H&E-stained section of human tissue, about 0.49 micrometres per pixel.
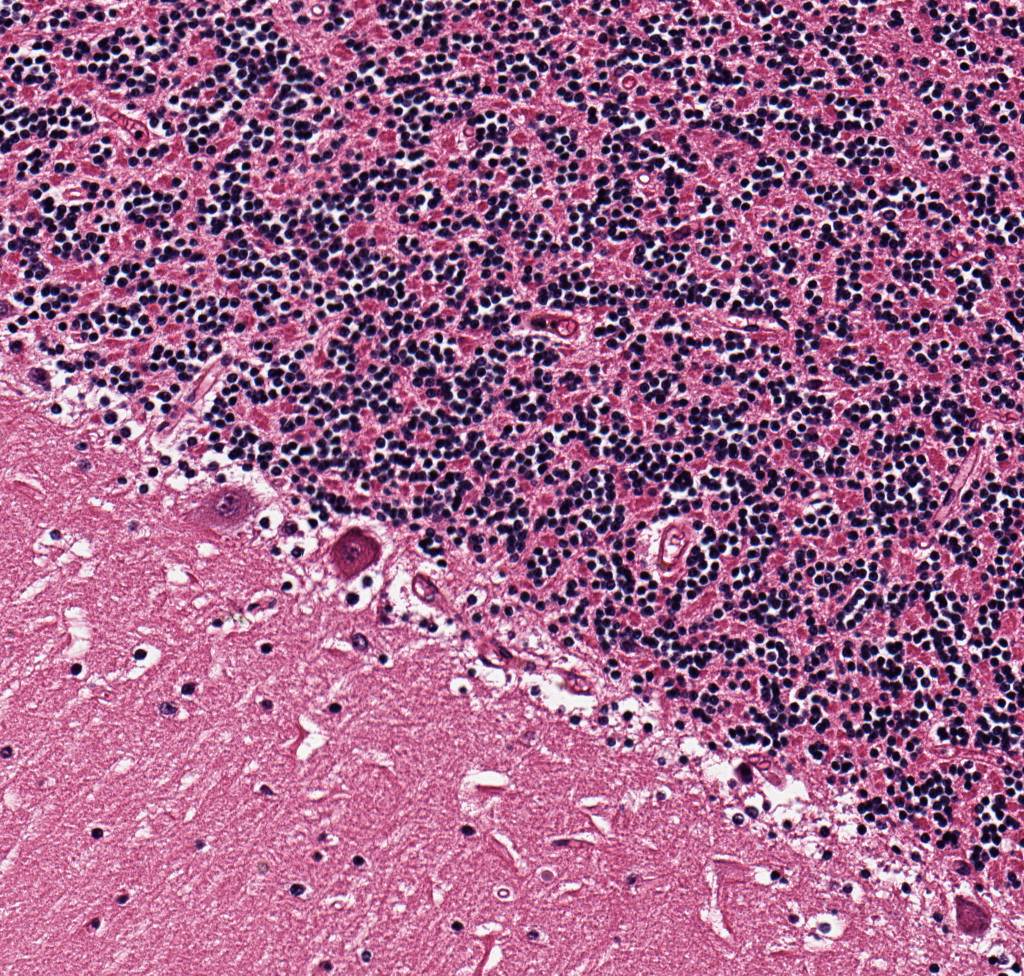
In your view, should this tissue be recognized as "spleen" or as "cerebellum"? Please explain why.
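This is cerebellum. Point one: granule cells with small, round, dark nuclei pack the upper right, bordering the pale zone diagonally, not as a rounded nodule.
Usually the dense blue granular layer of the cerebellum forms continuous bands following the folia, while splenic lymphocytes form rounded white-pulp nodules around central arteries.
Point two: the lower left is finely fibrillary pink neuropil with scattered small nuclei, not blood-filled red pulp.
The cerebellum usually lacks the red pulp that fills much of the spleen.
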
